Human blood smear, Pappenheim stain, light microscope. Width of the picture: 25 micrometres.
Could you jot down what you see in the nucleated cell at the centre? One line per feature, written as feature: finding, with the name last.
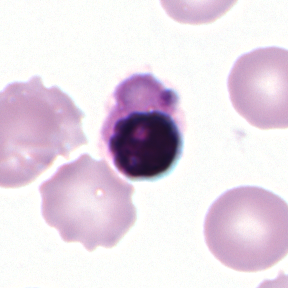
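Size: about 10 by 7 micrometres
Nucleus: in the lower part, most cytoplasm above it
Cytoplasm colour: pale pinkish-lilac rather than deep blue
Rim: only thin around the sides and bottom of the nucleus
Dot: single, small, dark purple, at the upper right edge of the cytoplasm
Name: normoblast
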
